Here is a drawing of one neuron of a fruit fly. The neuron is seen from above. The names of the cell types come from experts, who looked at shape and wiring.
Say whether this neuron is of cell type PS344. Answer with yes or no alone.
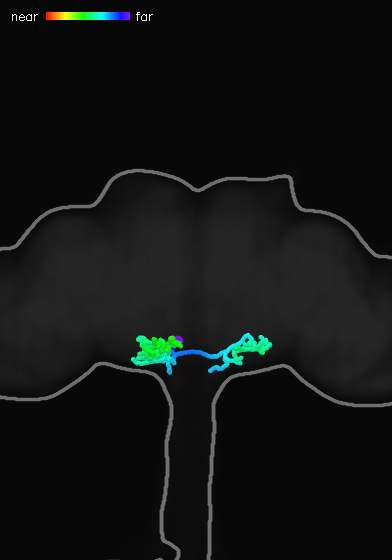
yes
